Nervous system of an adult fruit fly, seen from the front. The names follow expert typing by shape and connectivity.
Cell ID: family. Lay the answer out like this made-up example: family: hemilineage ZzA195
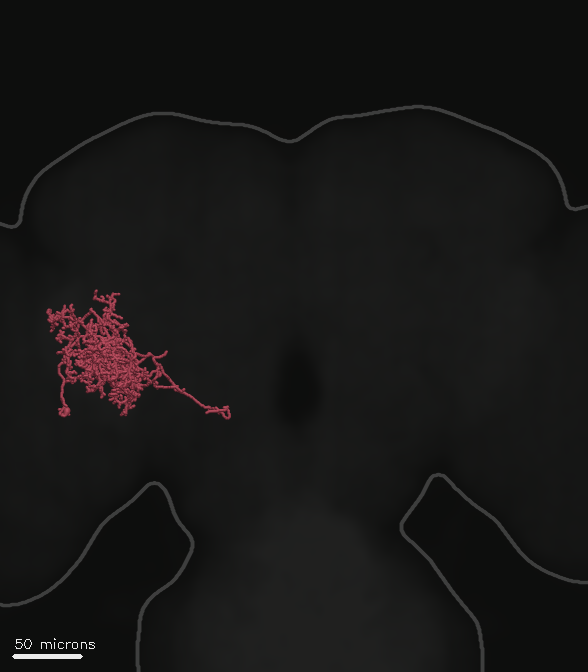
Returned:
family: hemilineage VLPl&p2_lateral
